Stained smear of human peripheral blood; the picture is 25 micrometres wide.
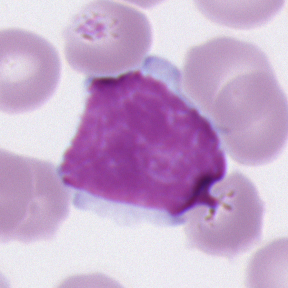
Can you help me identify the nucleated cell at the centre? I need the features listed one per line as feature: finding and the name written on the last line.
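Nucleus: one unlobed mass, just following the cell's angular shape
Size: nucleus about 15 by 13 micrometres, roughly 80% of the cell's area
Chromatin: dense, deep purple, only faint paler streaks across it
Cytoplasm: just a narrow rim, easiest to see along the top and bottom edges
Tail: short and pointed, sticking out from the lower right corner
Name: typical lymphocyte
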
